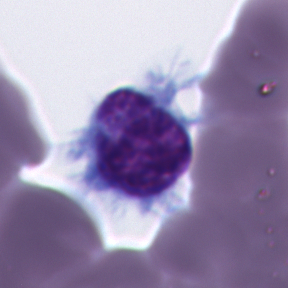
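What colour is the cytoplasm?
Pale blue.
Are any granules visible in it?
None are seen.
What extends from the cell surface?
Fine hair-like projections, on several sides; the edges look soft because the picture is slightly out of focus.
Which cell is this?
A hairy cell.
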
